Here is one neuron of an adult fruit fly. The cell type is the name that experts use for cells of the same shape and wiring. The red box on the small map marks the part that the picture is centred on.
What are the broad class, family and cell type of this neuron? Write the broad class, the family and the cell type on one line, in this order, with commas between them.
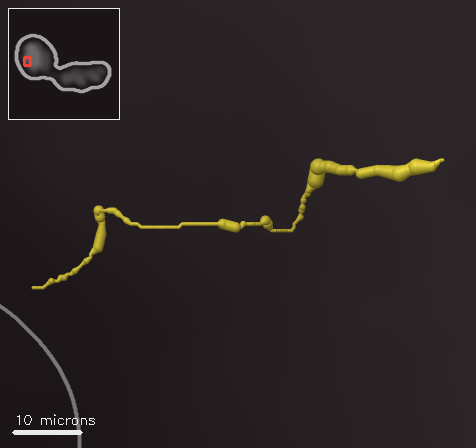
photoreceptor or other optic-lobe sensory neuron, class visual, R8p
